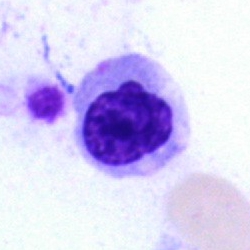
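Erythroblast in a stained bone marrow smear, reviewed feature by feature: cell outline roughly round with a smooth edge; nuclear outline bumpy and lobulated, with several shallow indentations; nucleolus not seen in the nucleus; cytoplasm pale greyish blue.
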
